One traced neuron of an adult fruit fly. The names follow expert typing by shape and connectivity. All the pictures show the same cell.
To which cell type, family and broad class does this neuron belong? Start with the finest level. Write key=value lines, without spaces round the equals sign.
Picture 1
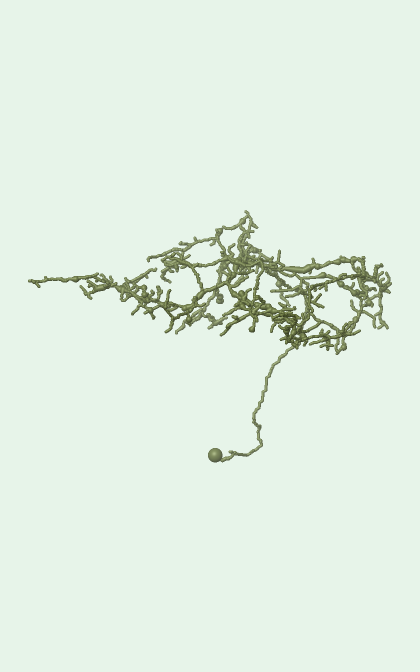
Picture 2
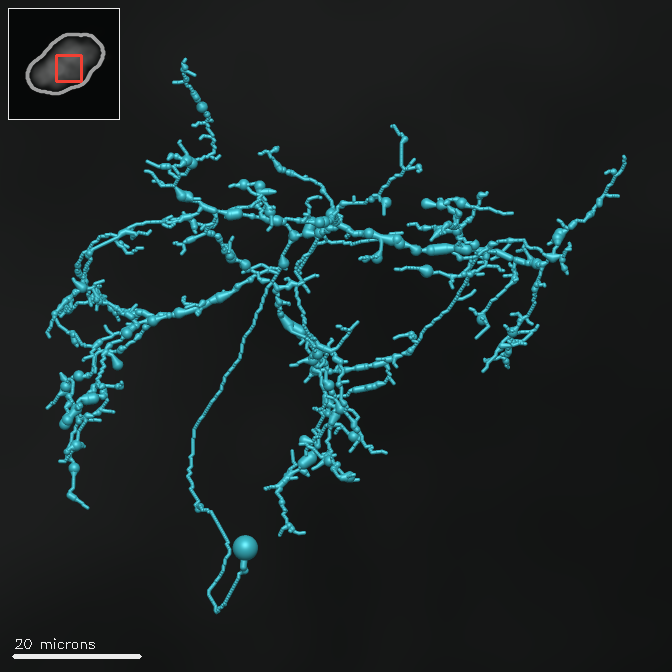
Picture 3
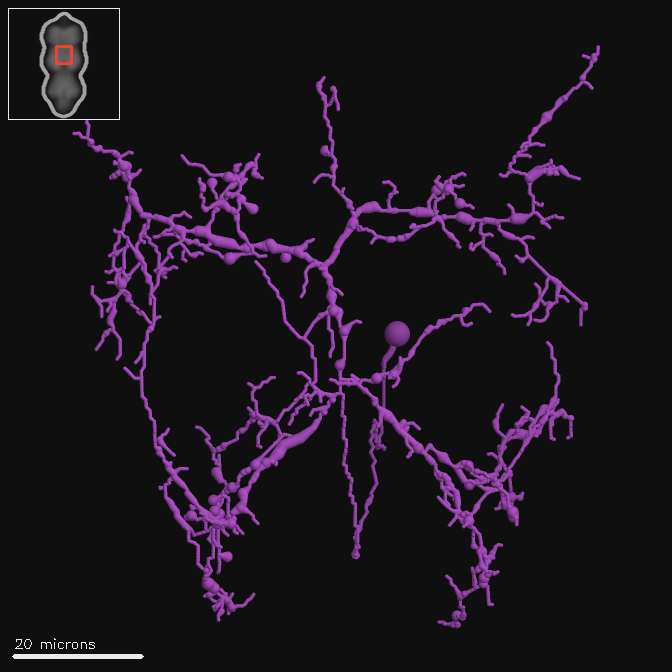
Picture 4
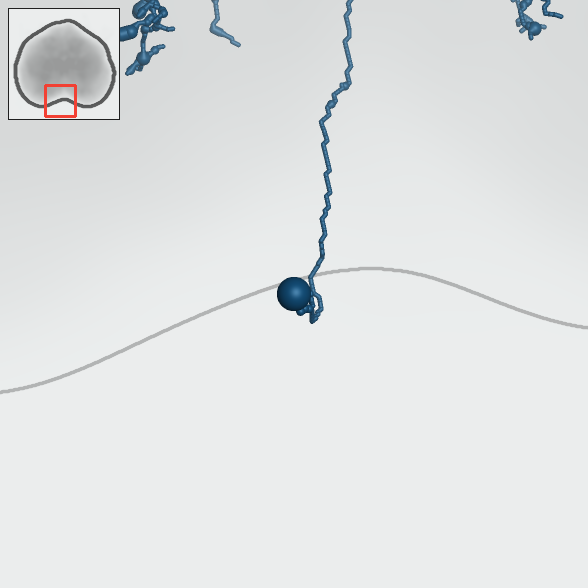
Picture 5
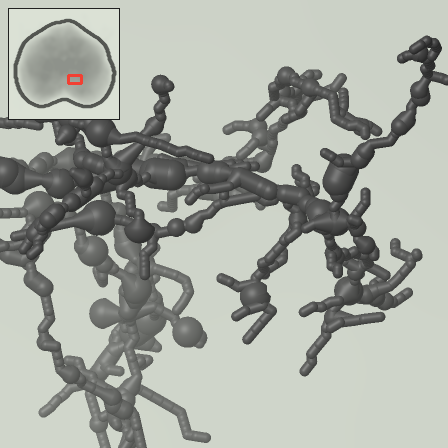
cell_type=IN00A063
family=hemilineage 00A
broad_class=nerve-cord intrinsic neuron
